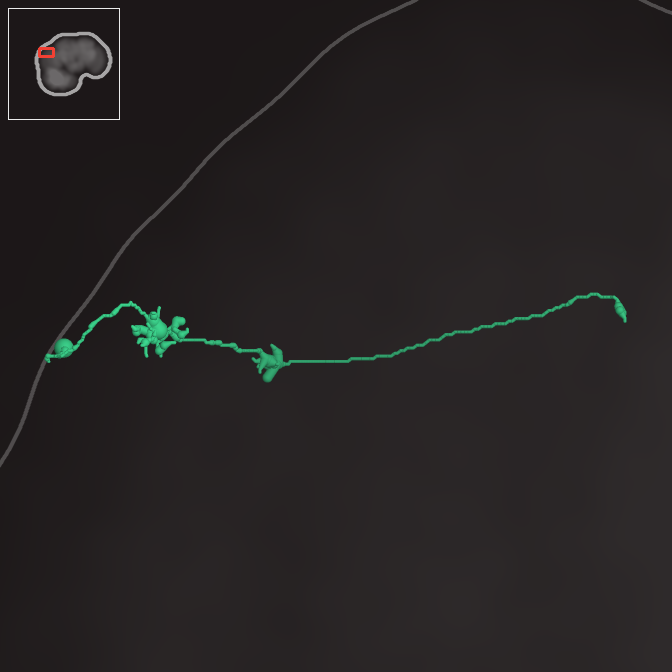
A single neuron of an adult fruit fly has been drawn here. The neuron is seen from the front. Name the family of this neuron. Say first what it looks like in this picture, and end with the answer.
The cell body is on the left of the picture. In this view it is more than twice as wide as it is tall. It is an optic-lobe intrinsic neuron. Its family is Tm.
